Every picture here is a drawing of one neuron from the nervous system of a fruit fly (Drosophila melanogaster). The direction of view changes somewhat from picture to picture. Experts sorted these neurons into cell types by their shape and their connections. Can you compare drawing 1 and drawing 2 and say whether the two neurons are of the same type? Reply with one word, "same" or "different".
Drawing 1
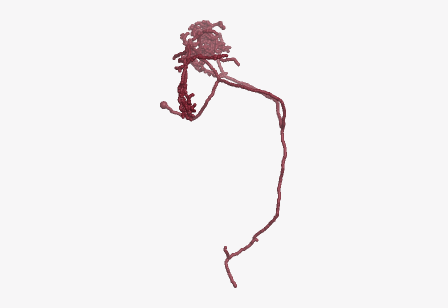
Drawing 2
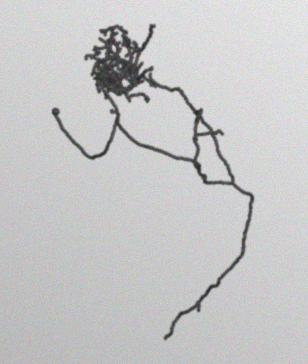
different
